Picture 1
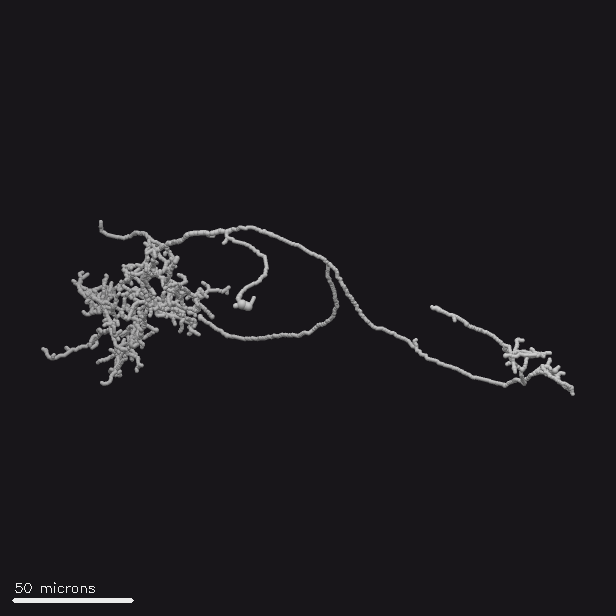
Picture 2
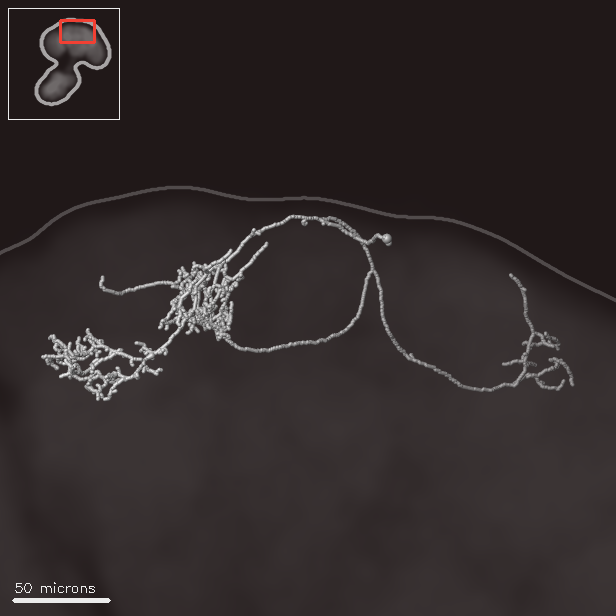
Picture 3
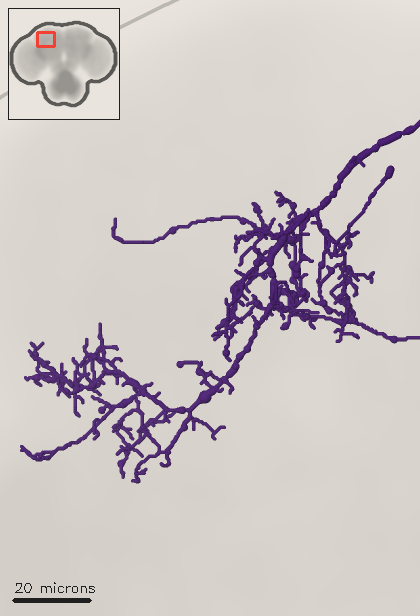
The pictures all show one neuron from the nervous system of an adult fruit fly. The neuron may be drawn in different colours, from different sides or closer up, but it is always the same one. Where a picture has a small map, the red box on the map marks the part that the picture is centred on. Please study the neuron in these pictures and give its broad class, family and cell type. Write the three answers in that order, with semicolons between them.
central-brain intrinsic neuron; hemilineage SMPad1; SIP101m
